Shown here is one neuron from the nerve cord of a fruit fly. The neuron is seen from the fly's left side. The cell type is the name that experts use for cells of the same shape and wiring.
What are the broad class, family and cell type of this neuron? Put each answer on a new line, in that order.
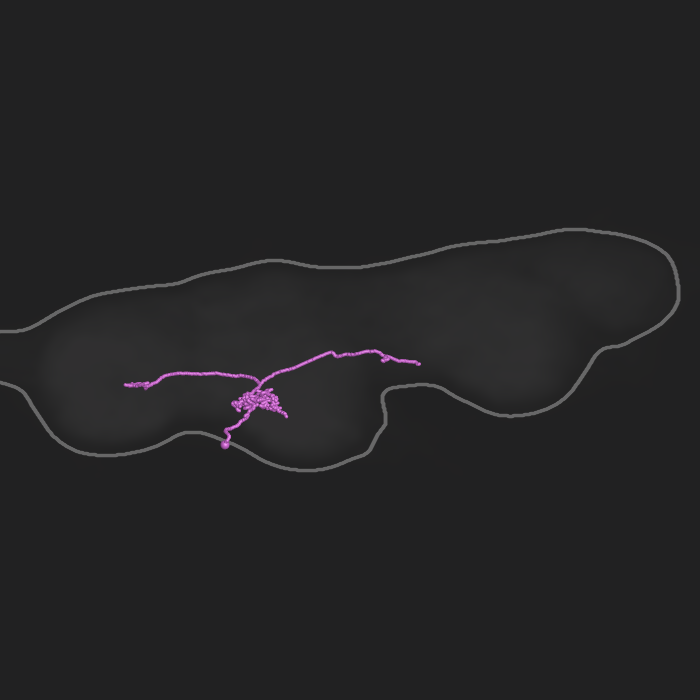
nerve-cord intrinsic neuron
hemilineage 10B
IN10B028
